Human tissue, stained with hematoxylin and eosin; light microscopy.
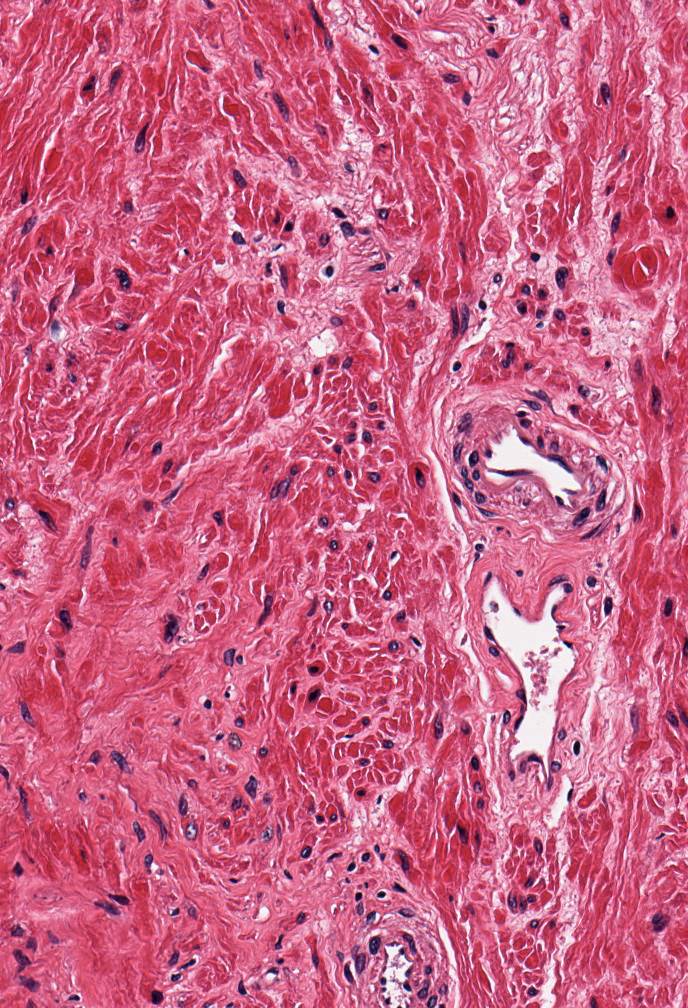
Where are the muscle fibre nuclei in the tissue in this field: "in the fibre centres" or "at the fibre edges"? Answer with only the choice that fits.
In the fibre centres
